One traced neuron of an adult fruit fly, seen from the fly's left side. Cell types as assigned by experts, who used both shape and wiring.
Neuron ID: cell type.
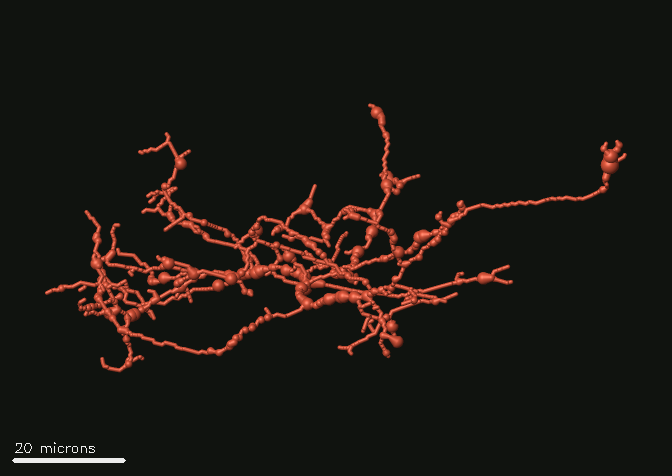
IN20A.22A062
